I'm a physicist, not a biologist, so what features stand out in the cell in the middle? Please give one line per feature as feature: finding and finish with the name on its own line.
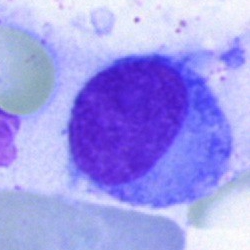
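Shape: smooth, roughly oval
Cytoplasm: a moderate blue rim, mostly off to the right of and below the nucleus
Granules: no coarse ones in the cytoplasm
Vacuoles: none to be seen
Cell type: hairy cell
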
